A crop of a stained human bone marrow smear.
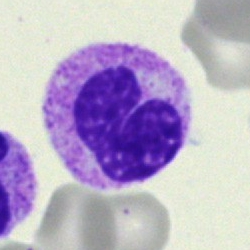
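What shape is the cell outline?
Round and smooth.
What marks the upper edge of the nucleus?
A notch indents it, giving the nucleus a kidney or heart shape.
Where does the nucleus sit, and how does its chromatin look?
Off-centre, toward the lower right; the chromatin is dense, dark purple and clumped.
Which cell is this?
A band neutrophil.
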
